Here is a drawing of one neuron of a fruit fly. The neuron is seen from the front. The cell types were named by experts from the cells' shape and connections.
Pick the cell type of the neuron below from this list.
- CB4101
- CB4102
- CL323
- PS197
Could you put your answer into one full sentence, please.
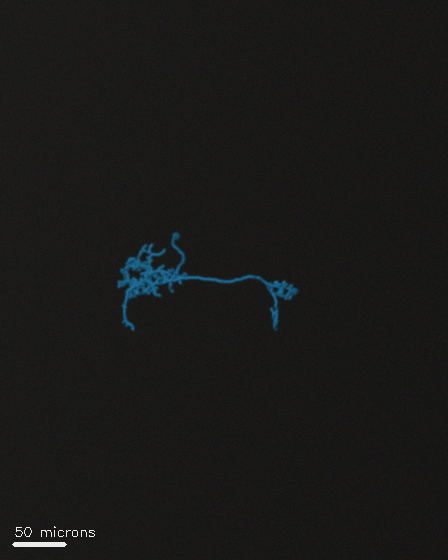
So far as cell type goes, this neuron is CB4101.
